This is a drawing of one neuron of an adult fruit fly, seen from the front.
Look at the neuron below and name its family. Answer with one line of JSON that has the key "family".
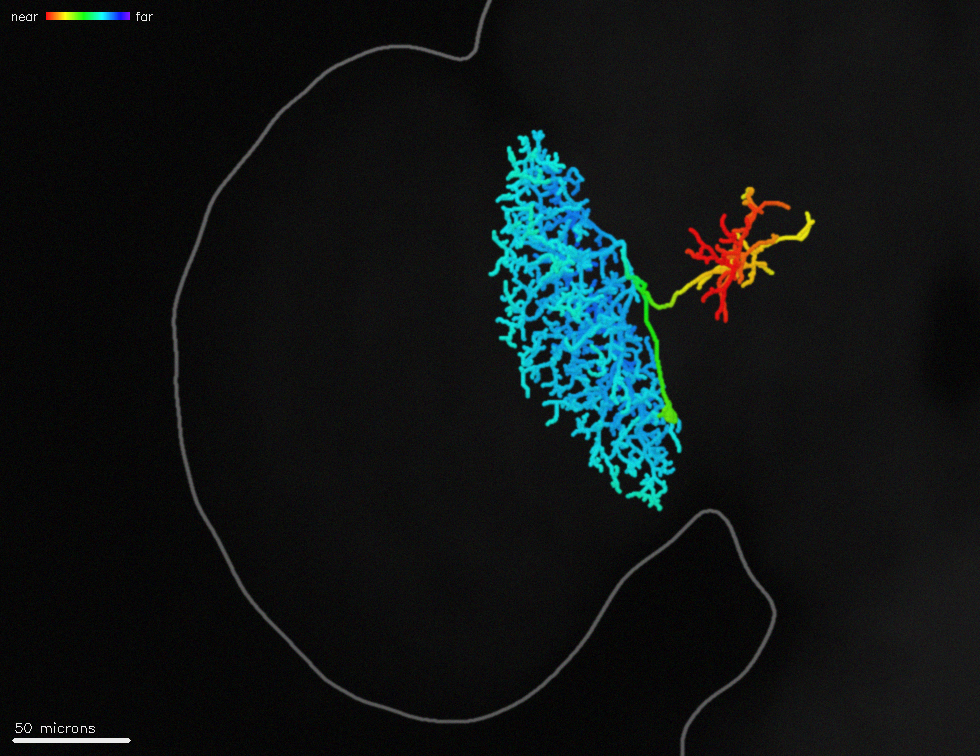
{"family": "LC"}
